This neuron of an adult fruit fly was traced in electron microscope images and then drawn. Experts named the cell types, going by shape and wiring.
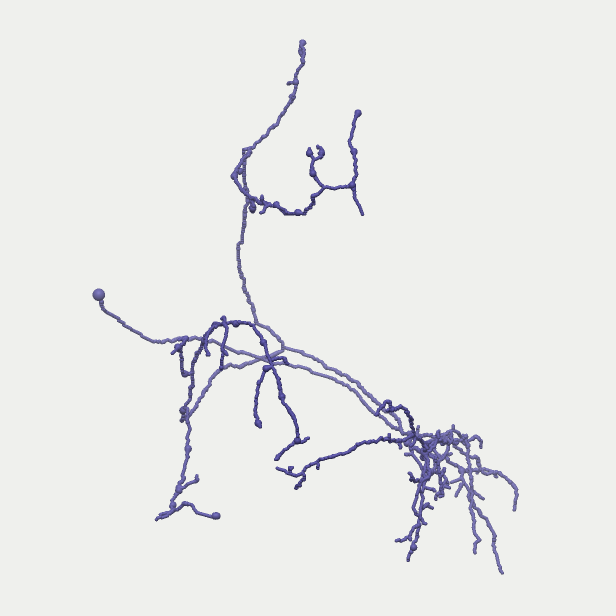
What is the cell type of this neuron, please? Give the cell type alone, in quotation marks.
"CRE086"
